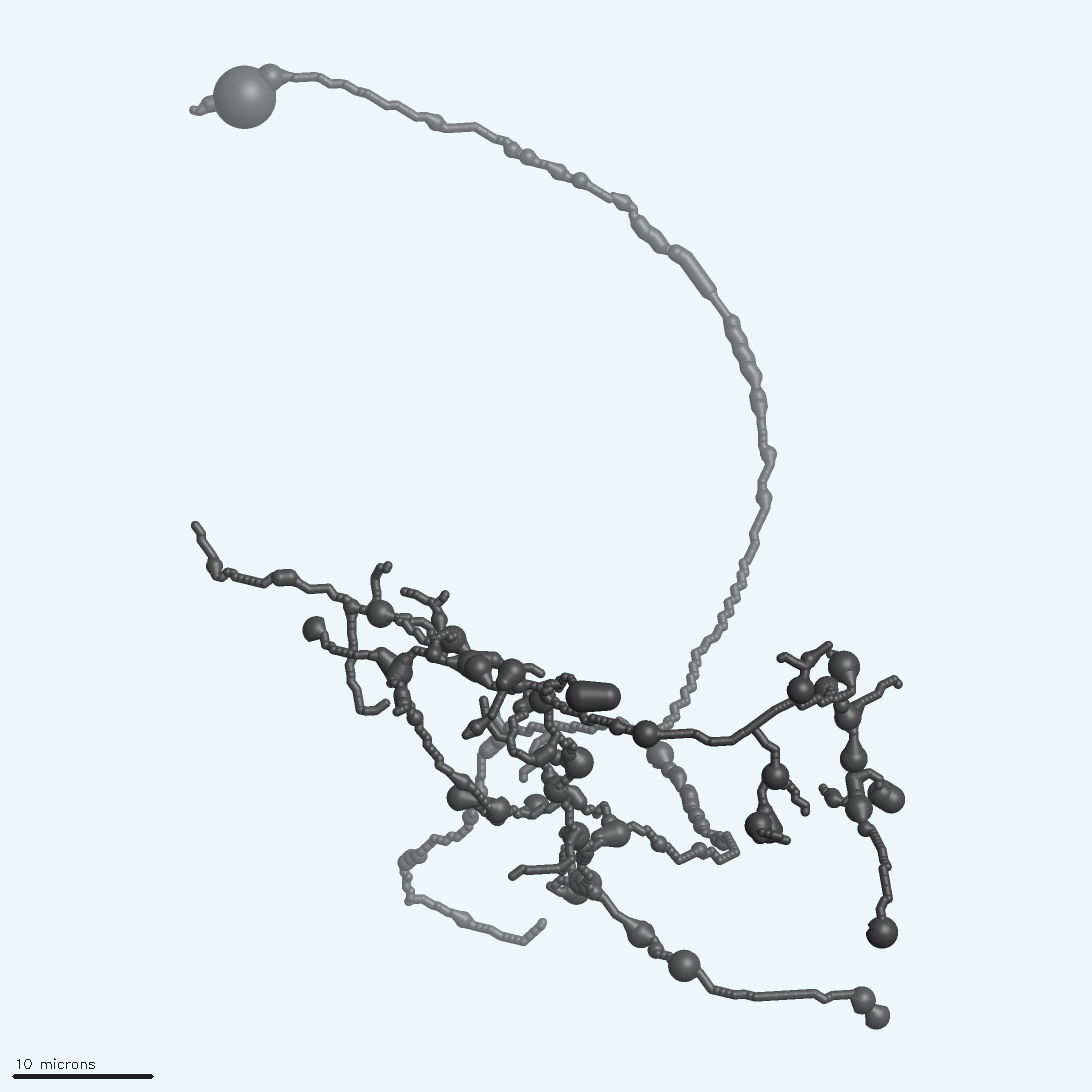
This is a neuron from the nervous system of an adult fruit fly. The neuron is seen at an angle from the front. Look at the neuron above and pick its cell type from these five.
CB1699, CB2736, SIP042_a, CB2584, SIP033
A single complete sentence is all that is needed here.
The cell type CB2584 is the type of this neuron.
